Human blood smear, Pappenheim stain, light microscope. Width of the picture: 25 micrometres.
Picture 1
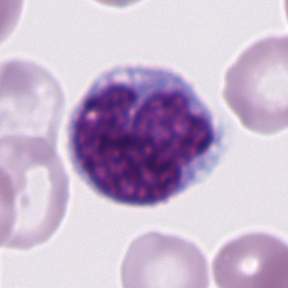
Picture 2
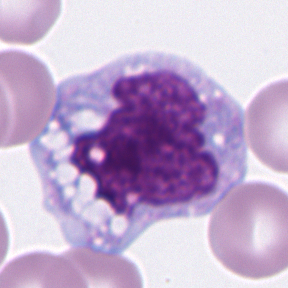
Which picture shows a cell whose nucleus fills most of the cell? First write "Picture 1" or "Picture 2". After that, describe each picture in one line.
Picture 1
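What picture 1 shows: The cytoplasm forms a thin pale blue-grey rim that is widest along the top of the cell.
What picture 2 shows: The cytoplasm is abundant and forms a wide rim around the nucleus.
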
